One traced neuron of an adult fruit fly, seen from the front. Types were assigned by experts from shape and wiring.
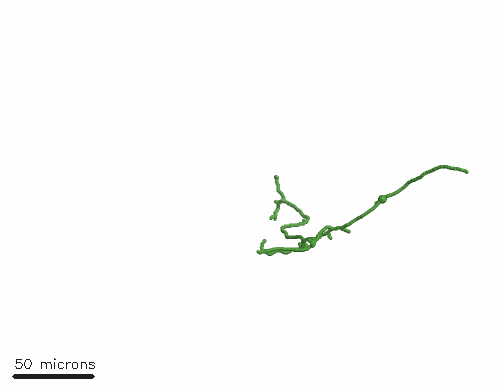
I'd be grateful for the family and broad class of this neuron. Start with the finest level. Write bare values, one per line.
class mechanosensory proprioceptive
sensory neuron entering the nerve cord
